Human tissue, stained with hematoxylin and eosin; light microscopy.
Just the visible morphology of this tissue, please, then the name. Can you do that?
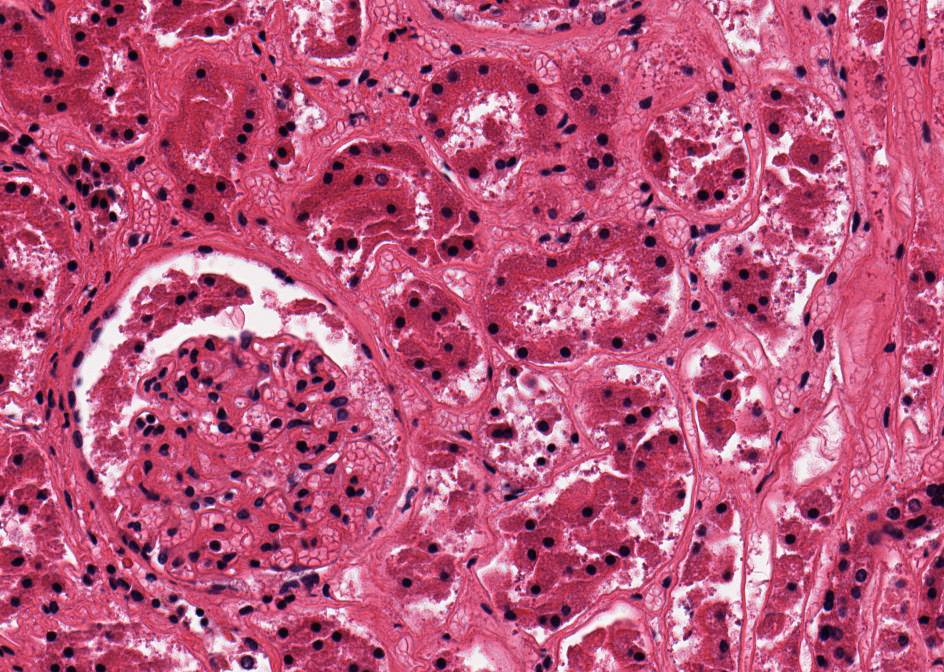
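In the lower left of the field lies a single glomerulus surrounded by tubules, which fill most of the field. Their lining cells have abundant granular, deeply eosinophilic cytoplasm and small, round, darkly stained nuclei. Wavy pink fibres with elongated nuclei run vertically along the right edge. The tissue is renal cortex.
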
